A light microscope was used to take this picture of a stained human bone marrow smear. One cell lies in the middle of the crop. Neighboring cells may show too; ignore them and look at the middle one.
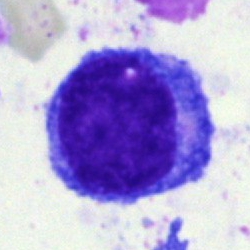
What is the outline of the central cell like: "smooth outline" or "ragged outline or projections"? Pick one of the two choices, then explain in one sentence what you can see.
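Ragged outline or projections. The cell edge is ragged with many small bumps.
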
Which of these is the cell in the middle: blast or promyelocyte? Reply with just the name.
blast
